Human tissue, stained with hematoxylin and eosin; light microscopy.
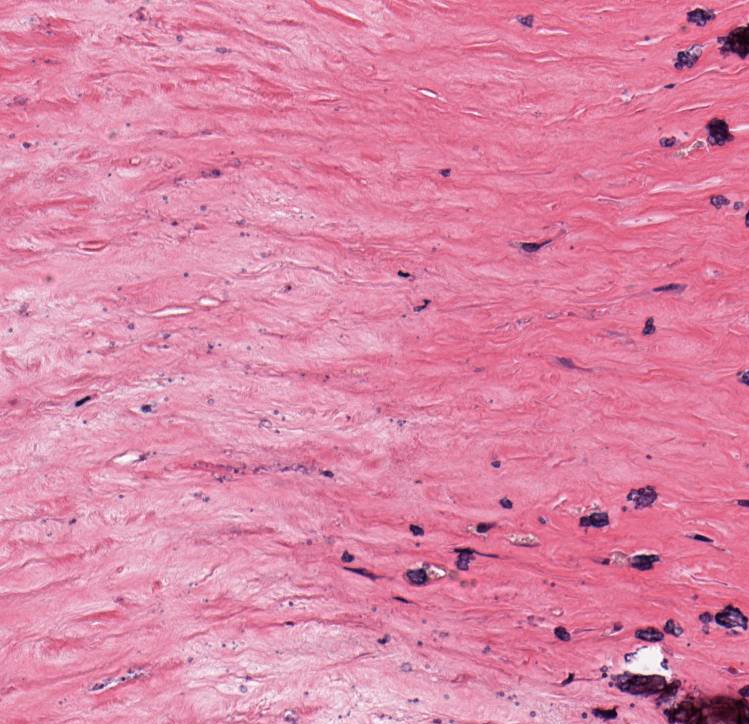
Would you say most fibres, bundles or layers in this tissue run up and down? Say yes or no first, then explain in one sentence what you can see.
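No. The fibres run mostly horizontally across the field in wavy layers.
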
